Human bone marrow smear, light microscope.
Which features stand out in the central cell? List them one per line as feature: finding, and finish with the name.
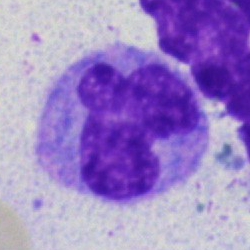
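Outline: round; follow the smooth edge all the way.
Nucleus: note the deep notch cut into its right side.
Chromatin: dark purple clumps, with small paler patches between them.
Cytoplasm: the rim is widest on the left.
Name: monocyte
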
